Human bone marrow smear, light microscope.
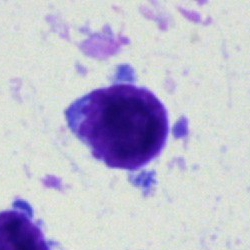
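Lymphocyte, centre of a stained bone marrow smear. Notice the nucleus filling almost the whole cell, with very little cytoplasm left. Its chromatin is dense and dark purple. The visible cytoplasm holds no granules. See the roughly round outline, with a pointed bulge on the left.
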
